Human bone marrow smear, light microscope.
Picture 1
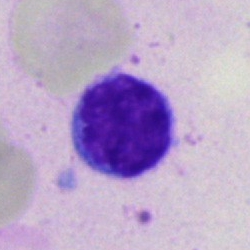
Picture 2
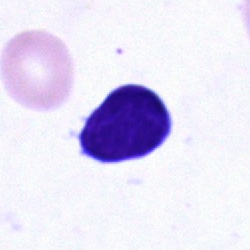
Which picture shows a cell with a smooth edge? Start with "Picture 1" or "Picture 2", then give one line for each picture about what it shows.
Picture 1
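Picture 1: The cell outline is round and smooth.
Picture 2: A few tiny specks project from the left edge of the cell.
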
